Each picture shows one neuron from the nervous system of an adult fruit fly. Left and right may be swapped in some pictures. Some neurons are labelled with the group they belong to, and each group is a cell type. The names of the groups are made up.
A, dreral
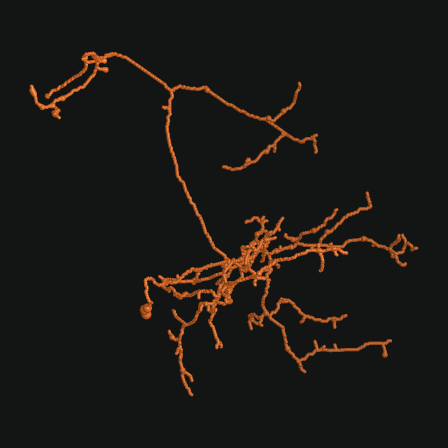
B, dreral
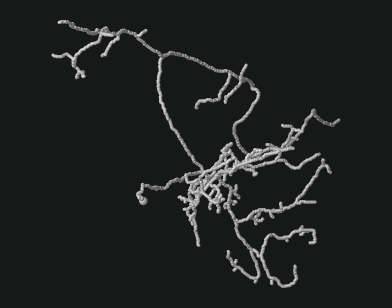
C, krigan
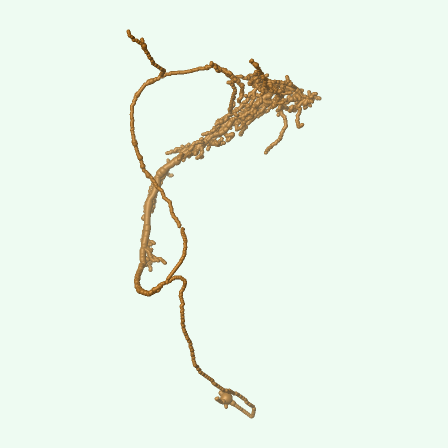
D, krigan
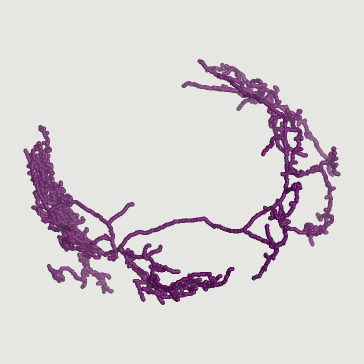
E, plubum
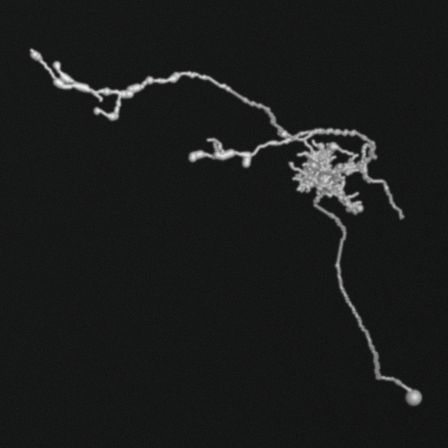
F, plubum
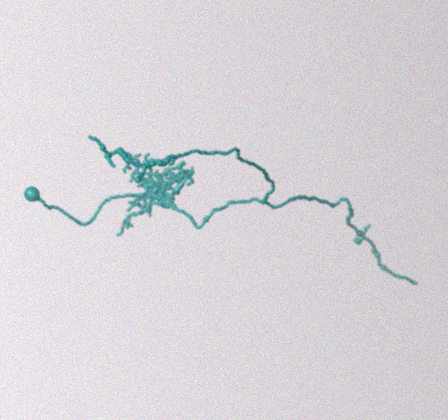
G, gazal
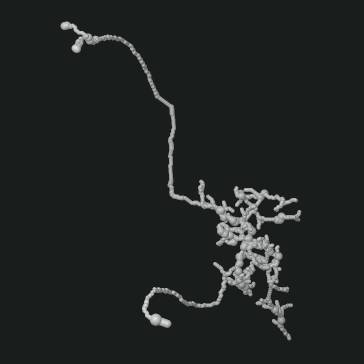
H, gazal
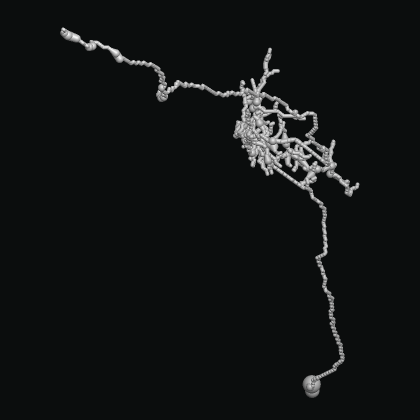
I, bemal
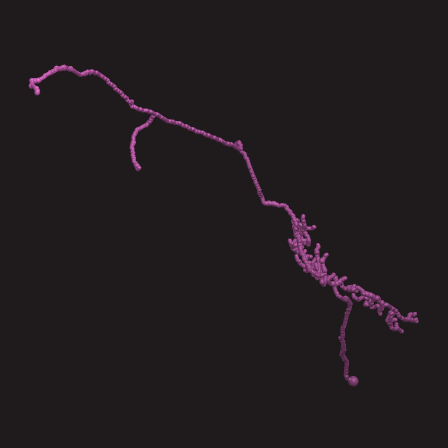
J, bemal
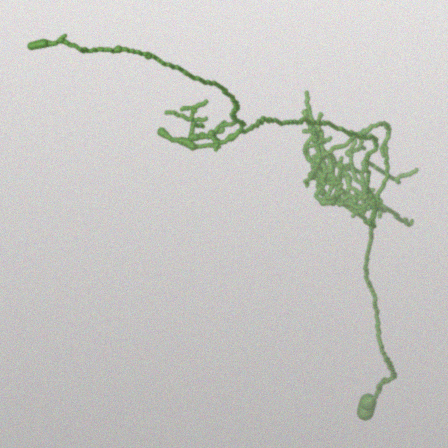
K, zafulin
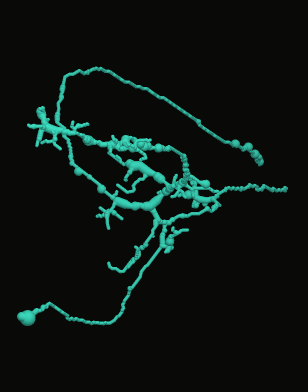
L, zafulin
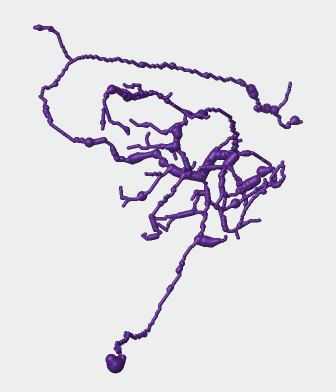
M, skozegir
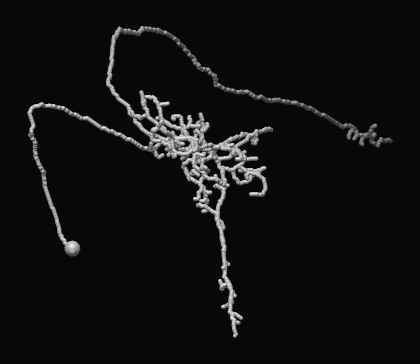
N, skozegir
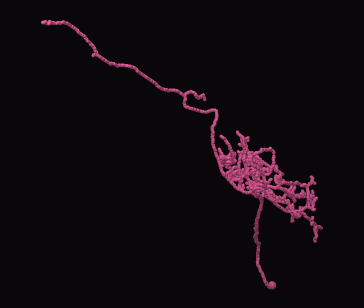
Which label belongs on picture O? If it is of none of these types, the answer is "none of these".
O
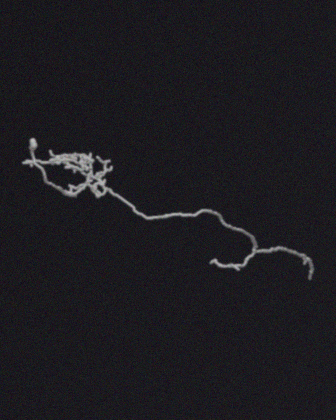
bemal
